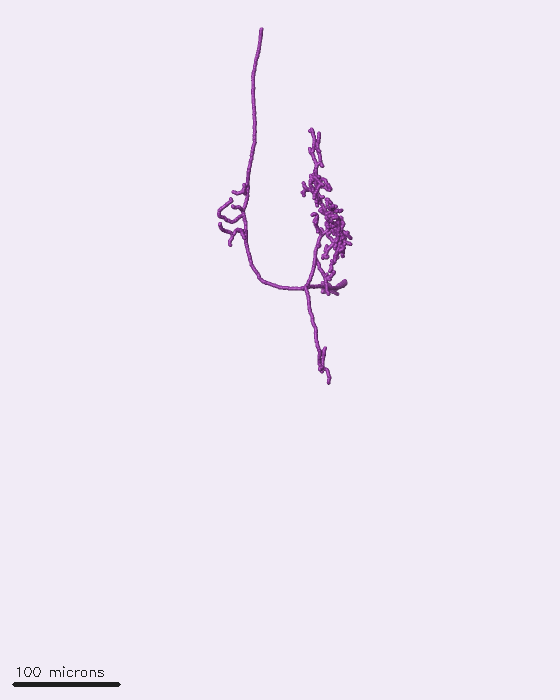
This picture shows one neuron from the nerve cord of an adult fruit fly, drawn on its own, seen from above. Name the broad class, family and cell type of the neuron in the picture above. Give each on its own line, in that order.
ascending neuron
hemilineage 07B
AN07B041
